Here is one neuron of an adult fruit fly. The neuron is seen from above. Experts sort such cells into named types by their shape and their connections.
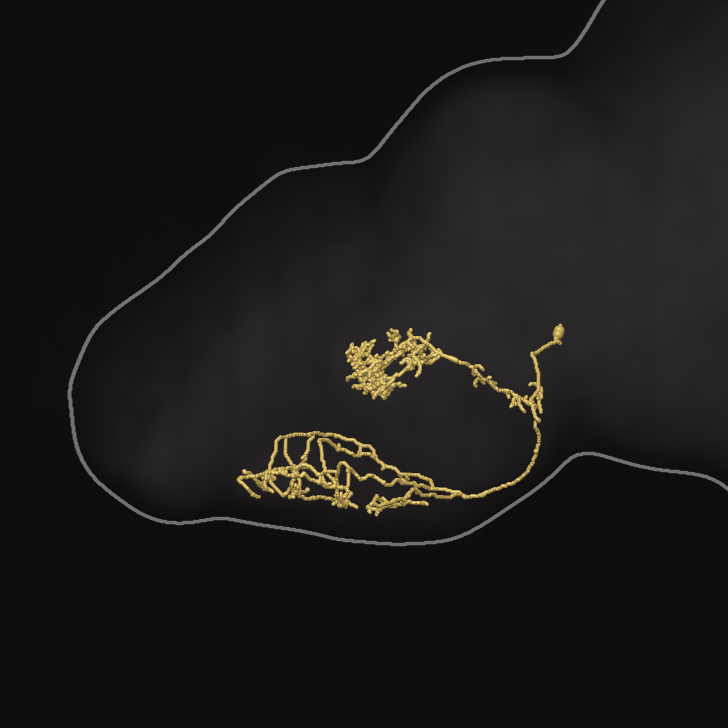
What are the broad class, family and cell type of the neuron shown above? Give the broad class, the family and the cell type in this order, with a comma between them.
optic-lobe intrinsic neuron, LOLP, LOLP1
